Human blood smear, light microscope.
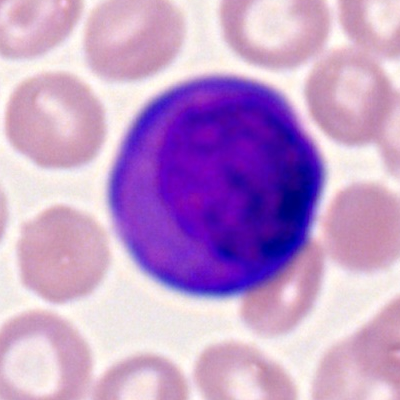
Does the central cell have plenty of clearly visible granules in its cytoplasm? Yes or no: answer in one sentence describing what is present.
No, not a single granule can be seen in its cytoplasm.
